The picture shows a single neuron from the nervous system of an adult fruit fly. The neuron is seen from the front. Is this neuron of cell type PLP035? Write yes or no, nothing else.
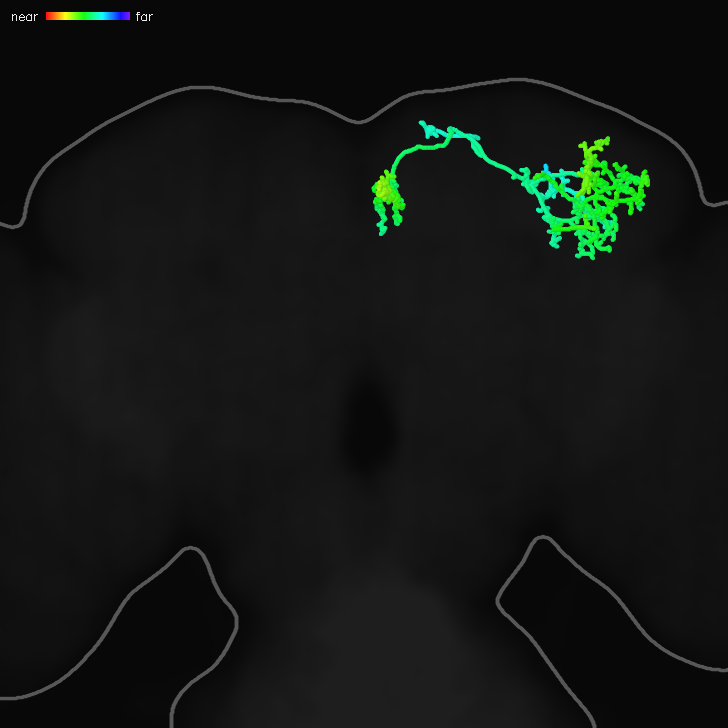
no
